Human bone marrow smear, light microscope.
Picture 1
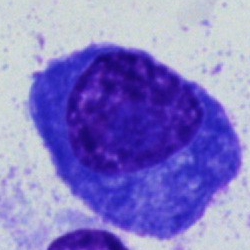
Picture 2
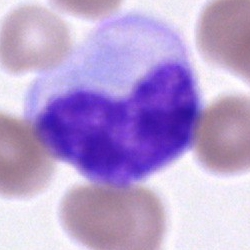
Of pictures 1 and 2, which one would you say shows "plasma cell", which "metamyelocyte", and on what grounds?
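The first picture shows the plasma cell, the second the metamyelocyte. Their cytoplasm differs in colour: deep blue in the plasma cell, pale lavender-blue in the metamyelocyte.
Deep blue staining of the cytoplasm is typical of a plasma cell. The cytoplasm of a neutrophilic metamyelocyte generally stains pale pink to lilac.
In the plasma cell the nucleus lies off-centre toward the upper left, with the abundant cytoplasm widest below and to the right of it.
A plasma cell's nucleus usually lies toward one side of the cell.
In the metamyelocyte, a notch in the upper edge gives the nucleus a bean or heart shape. Both have dark purple chromatin, clumped into patches with paler gaps in the plasma cell and mottled with lighter patches in the metamyelocyte.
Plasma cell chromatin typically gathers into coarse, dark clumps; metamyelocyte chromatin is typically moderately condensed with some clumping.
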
